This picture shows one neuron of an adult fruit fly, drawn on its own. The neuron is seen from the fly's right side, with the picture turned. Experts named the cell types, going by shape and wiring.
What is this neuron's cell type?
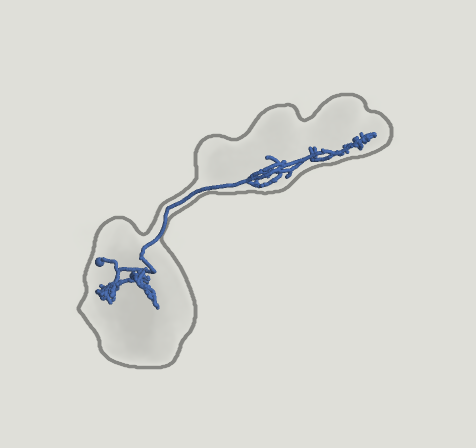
DNg26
